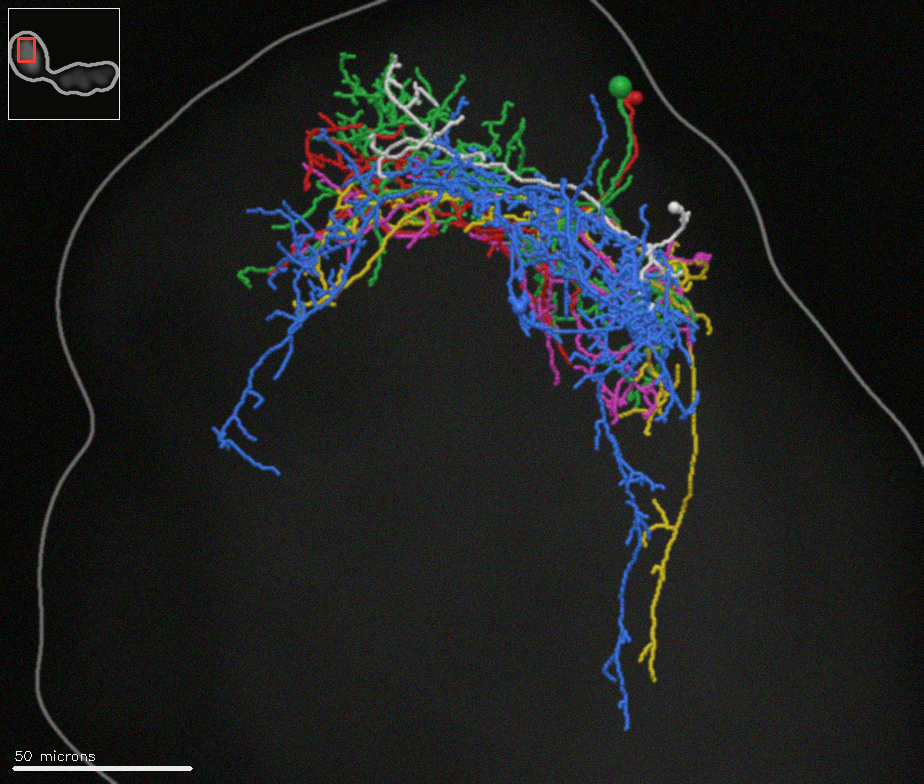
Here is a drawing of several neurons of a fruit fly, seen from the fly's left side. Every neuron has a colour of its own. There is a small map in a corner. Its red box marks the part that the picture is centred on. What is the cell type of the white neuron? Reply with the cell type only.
LHPV5g2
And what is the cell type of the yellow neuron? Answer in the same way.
LHPV5g1_a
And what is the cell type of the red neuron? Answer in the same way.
CB2787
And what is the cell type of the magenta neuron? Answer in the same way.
LHPV5g1_b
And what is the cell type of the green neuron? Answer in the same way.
LHPD2d1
